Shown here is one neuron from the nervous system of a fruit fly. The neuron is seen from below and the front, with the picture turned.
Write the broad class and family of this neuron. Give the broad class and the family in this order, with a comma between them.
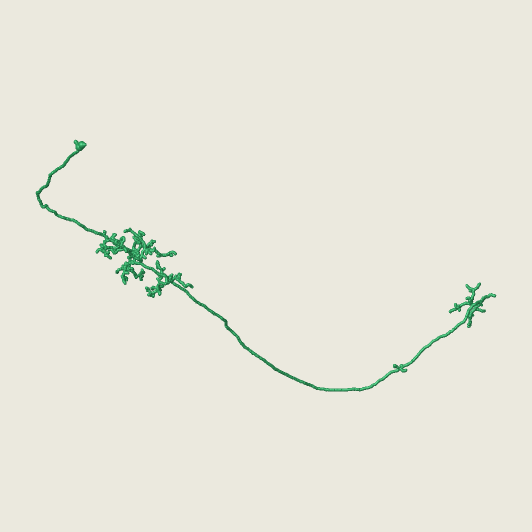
optic-lobe intrinsic neuron, Tm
